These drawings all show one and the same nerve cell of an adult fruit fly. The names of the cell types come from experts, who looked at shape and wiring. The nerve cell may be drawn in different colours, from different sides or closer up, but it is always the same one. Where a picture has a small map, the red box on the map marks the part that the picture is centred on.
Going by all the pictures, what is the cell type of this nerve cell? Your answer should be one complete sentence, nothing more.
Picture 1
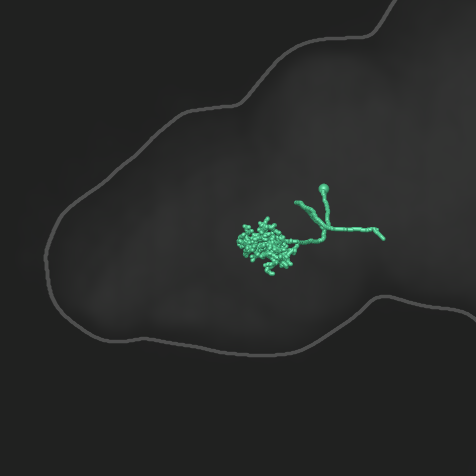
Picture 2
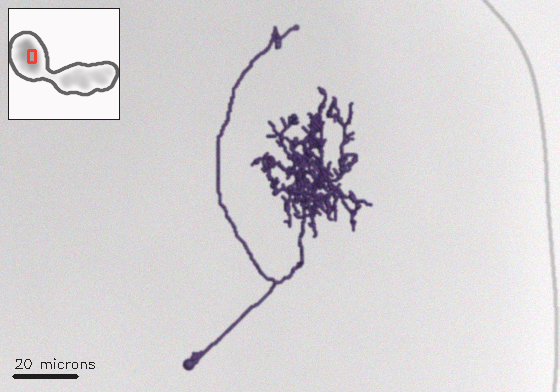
The cell type that this nerve cell has is LC20b.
